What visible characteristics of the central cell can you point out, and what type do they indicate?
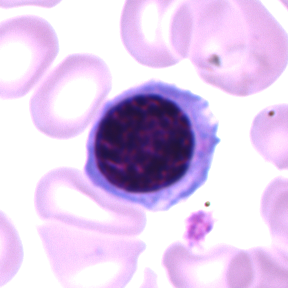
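First, the nucleus: no nucleoli are visible in it. Next, the cytoplasm: its rim is wider on the right side than on the left, and it contains no distinct granules. Last, the outline: small irregular projections roughen the right edge of the cell. Taken together, this central cell is a normoblast.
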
